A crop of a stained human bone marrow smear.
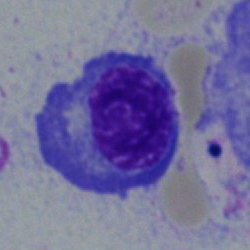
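Plasma cell, stained bone marrow smear. Cytoplasm deep blue, broad left of the nucleus, only a thin rim on the right. Pale, clear zone in the cytoplasm just left of the nucleus. Chromatin coarse and clumped, pale streaks between dark masses.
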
